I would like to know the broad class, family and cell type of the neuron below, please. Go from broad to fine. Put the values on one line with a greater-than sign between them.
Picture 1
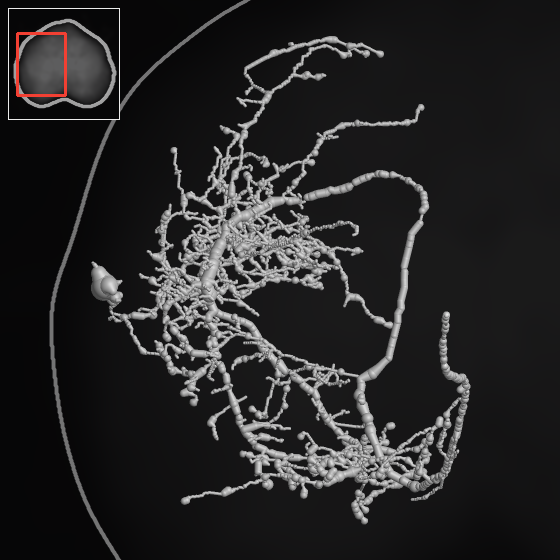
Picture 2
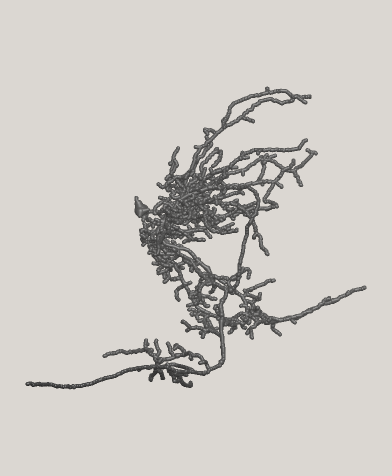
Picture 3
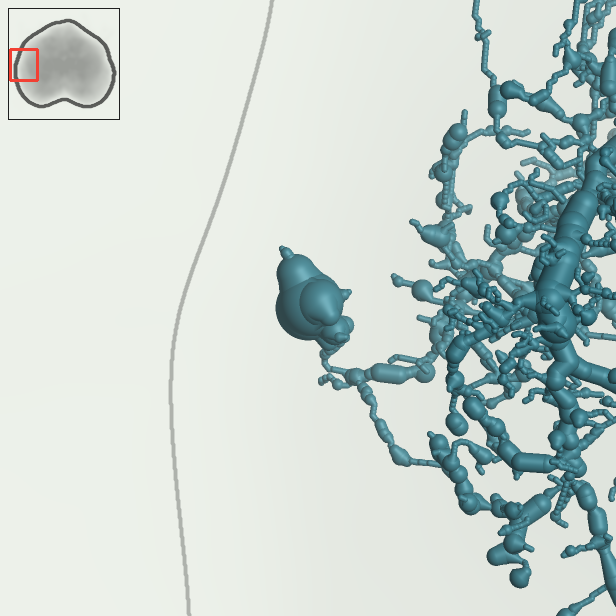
ascending neuron > hemilineage 17B > AN17B005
